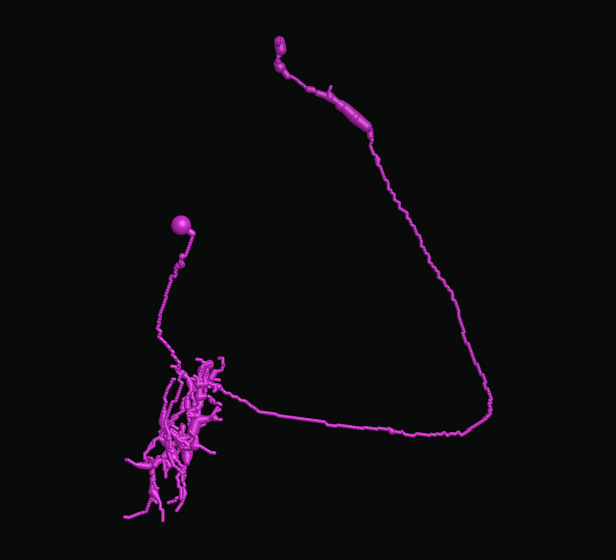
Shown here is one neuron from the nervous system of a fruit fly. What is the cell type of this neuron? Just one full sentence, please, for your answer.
It is Tm4 that names the cell type of this neuron.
